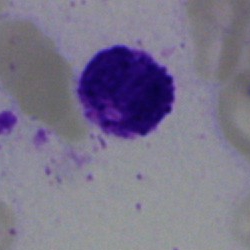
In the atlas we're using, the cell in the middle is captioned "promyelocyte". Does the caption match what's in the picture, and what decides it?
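Promyelocyte is not the right name here; this cell is a basophil. The deciding point is that no nucleoli can be seen in the cell.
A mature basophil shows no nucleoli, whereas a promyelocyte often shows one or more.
The absence of nucleoli therefore speaks for basophil and against promyelocyte. The remaining features are simply described: the cell is roughly round with a slightly bumpy, knobbly edge, almost all of it is stained a deep, dark purple, and no clear vacuoles are visible.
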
